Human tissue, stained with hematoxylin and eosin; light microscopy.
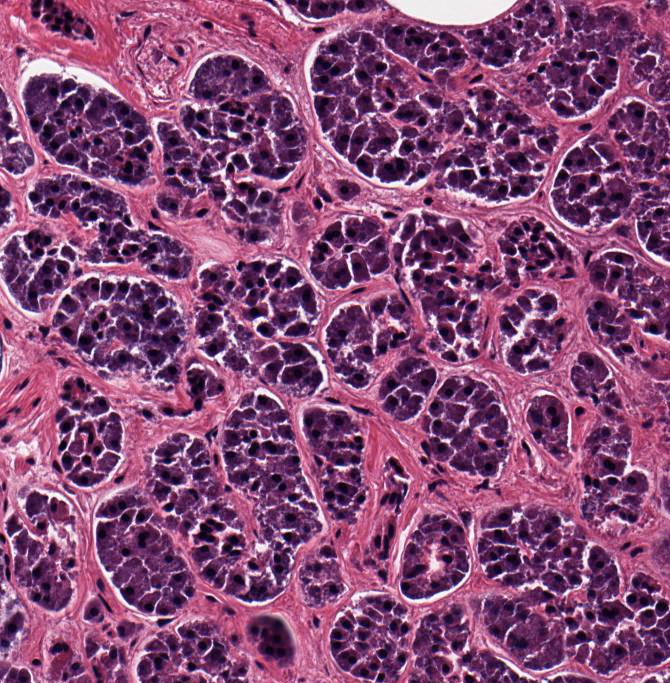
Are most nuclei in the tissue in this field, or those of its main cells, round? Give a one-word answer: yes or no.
Yes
